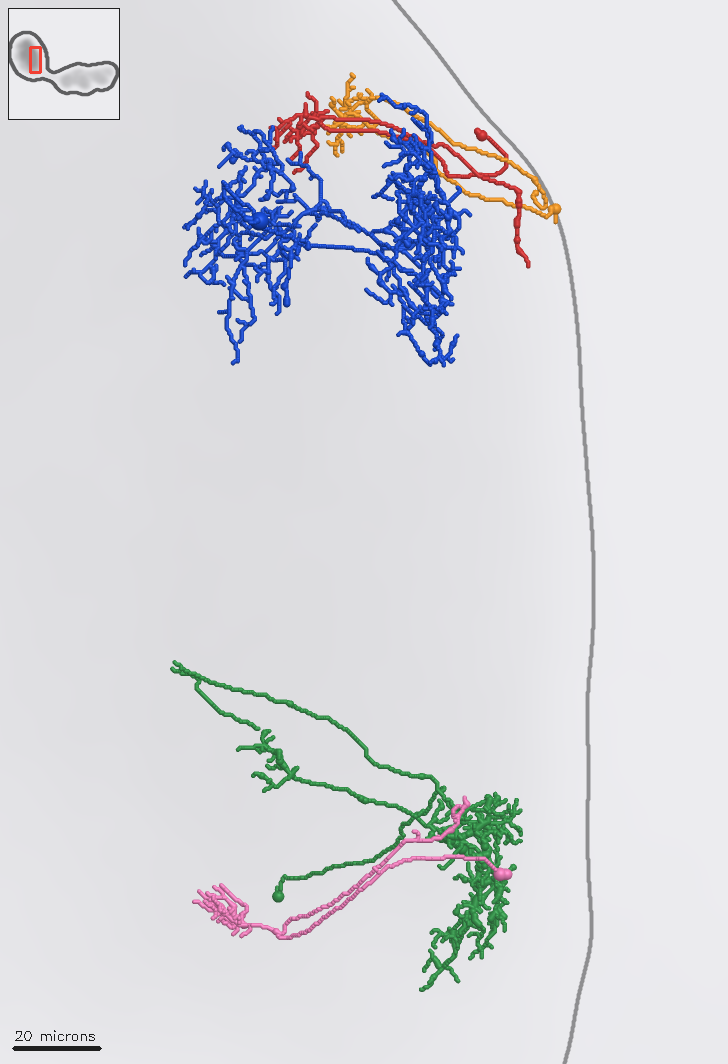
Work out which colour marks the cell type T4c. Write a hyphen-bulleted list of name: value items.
- colour: red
